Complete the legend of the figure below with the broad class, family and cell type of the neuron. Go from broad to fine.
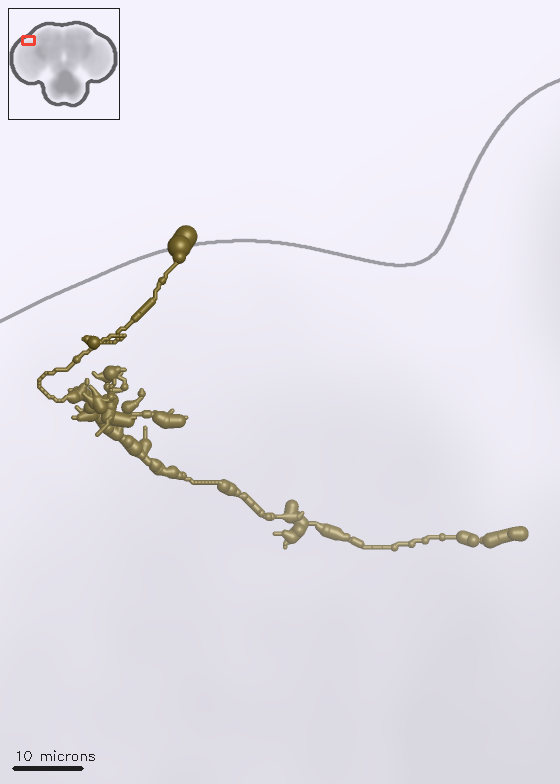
optic-lobe intrinsic neuron; Tm; Tm2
